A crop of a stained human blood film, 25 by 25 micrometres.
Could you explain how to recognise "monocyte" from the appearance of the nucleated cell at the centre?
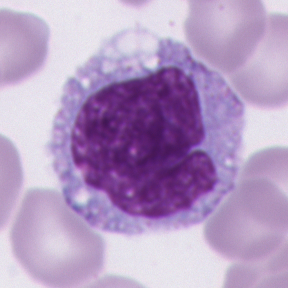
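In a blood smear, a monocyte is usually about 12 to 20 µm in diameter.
This cell is about 17 micrometres across, inside that range, and its nucleus is about 13 micrometres across.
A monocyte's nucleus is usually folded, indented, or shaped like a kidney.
Here the nucleus is folded, with a deep cleft entering from the right side.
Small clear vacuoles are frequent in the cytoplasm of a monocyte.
Several small clear vacuoles lie in this cell's cytoplasm, most of them near the top. The cytoplasm is pale greyish-lilac, holds only fine, dust-like granules, and forms a rim that is widest above the nucleus. Nothing seen in this monocyte goes against what is usual.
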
